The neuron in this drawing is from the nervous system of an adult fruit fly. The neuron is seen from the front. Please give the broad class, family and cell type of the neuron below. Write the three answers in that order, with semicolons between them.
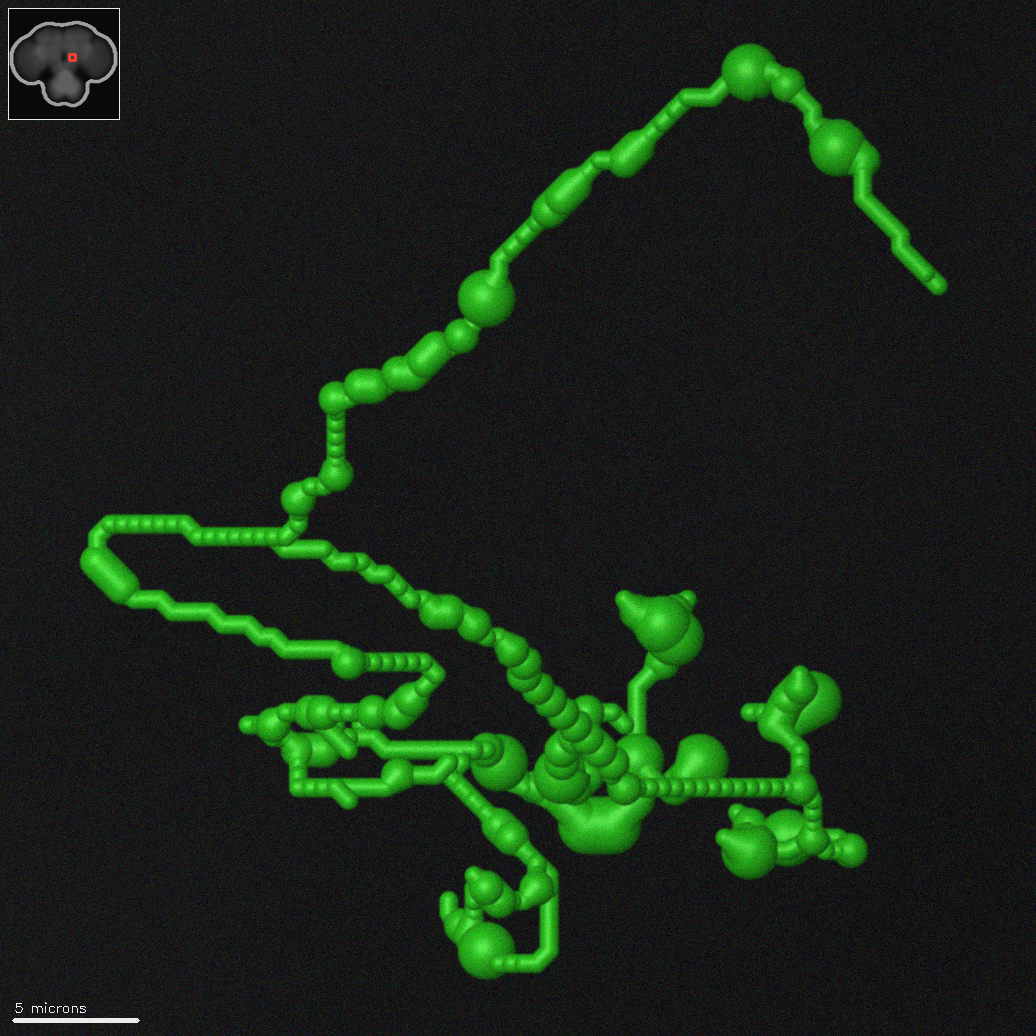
sensory neuron entering the brain; class olfactory; ORN_V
